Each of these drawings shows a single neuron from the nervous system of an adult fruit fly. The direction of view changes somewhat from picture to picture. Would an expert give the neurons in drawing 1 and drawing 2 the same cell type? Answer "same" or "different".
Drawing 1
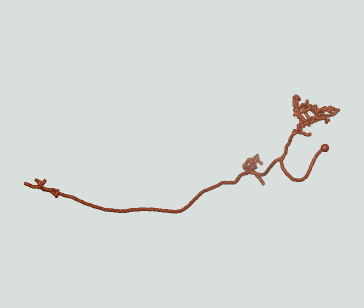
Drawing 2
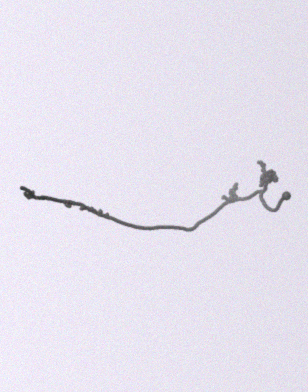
different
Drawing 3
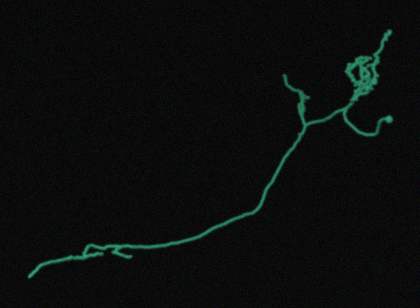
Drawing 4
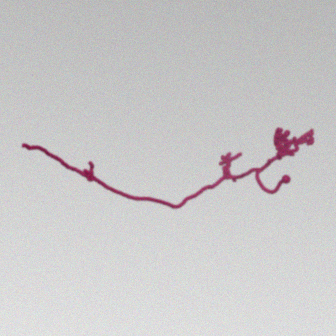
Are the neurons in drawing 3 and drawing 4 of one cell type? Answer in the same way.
same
